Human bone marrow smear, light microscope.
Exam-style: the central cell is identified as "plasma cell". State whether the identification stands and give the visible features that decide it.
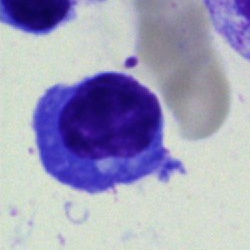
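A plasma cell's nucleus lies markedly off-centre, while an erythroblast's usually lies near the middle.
Here the nucleus sits off-centre toward the upper right.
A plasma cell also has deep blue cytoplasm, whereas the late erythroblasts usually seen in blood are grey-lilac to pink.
The cytoplasm of this cell stains a deep blue. The cell is a plasma cell, not an erythroblast. Its chromatin is dense and dark purple. No granules are seen. Small ragged projections extend from the lower right edge, and a pale grey elongated shape touches the upper right.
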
